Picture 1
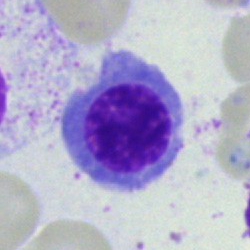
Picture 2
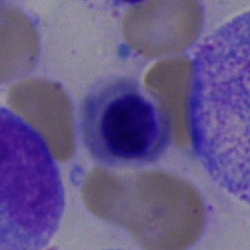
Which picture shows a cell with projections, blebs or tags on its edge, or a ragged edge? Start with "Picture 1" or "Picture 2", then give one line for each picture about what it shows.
Picture 1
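What picture 1 shows: The cell outline is irregular, with a broad cytoplasmic bulge at the top.
What picture 2 shows: The cell outline is round and smooth.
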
